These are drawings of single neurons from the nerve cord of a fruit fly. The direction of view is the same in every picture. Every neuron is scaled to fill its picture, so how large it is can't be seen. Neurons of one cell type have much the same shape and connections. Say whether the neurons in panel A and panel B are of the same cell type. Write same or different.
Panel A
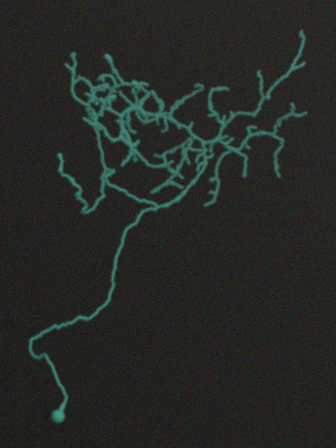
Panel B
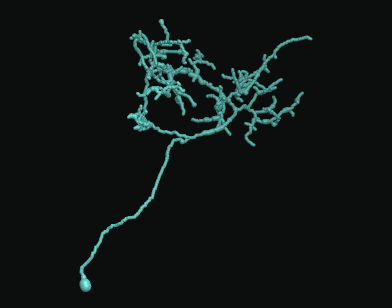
same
